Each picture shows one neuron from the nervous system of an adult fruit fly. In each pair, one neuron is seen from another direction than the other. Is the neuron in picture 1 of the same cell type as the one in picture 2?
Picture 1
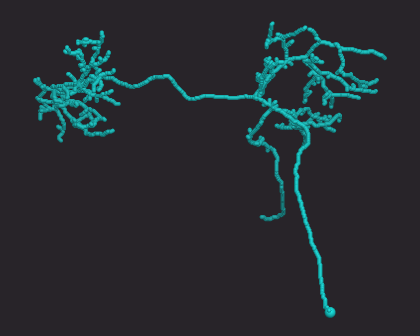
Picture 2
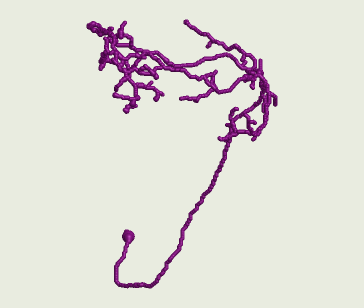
no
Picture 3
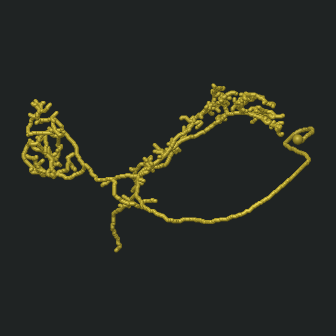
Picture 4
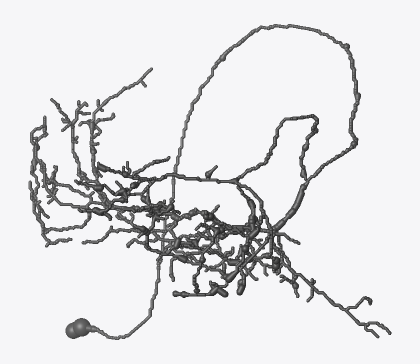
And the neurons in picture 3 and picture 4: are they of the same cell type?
yes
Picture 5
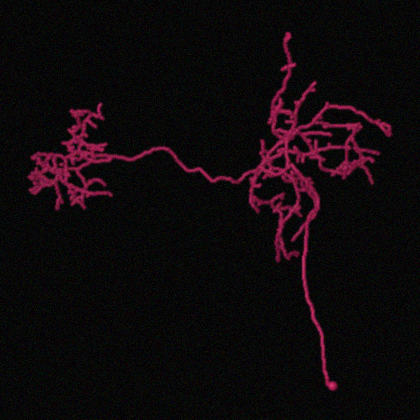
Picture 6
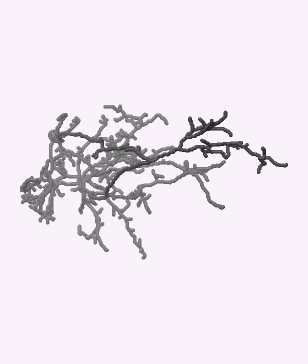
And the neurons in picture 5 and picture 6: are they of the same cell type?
no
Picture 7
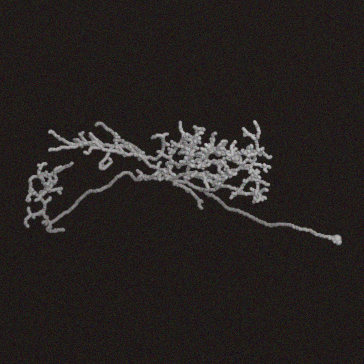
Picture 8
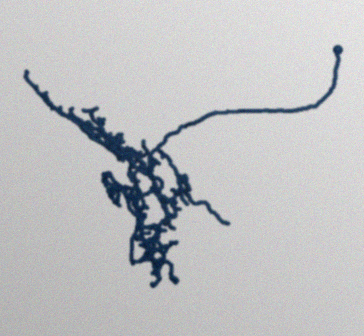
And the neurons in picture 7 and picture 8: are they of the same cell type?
no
